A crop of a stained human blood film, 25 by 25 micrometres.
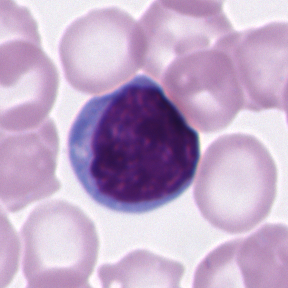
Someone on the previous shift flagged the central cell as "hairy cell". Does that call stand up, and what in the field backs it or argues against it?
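First, the outline is smooth, with no surface projections.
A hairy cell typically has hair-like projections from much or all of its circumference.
That counts against hairy cell. The cell is about 12 micrometres across, the nucleus about 10 micrometres and filling about 70% of its area, proportions that go with typical lymphocyte.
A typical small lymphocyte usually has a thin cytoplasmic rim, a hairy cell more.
No granules are seen in the cytoplasm, which fits both names.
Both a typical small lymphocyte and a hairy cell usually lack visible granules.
On balance, this is a typical lymphocyte, not a hairy cell.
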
